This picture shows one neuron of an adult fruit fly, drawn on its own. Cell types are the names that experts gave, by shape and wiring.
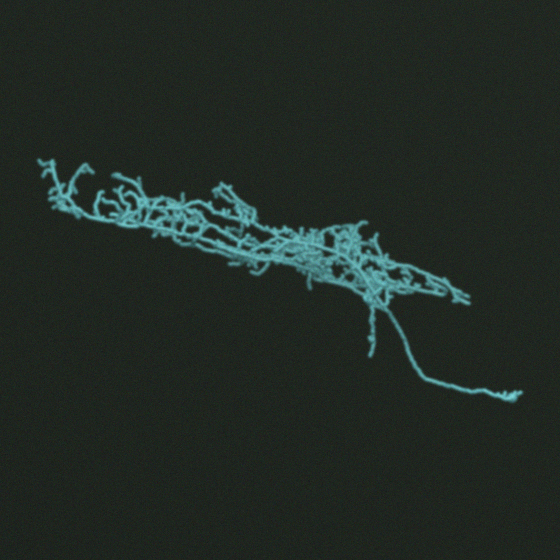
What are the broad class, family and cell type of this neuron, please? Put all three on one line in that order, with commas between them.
nerve-cord intrinsic neuron, hemilineage 07B, IN07B026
